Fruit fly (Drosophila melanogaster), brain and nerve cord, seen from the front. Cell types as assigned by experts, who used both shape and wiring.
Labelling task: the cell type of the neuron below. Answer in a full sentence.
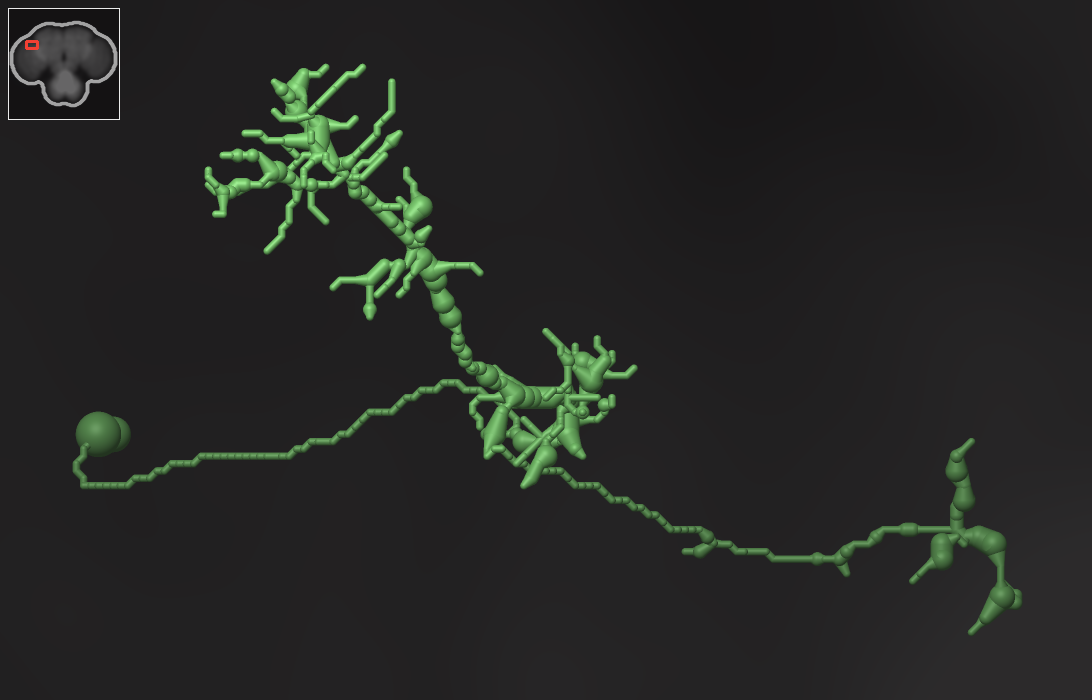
The cell type is T2.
